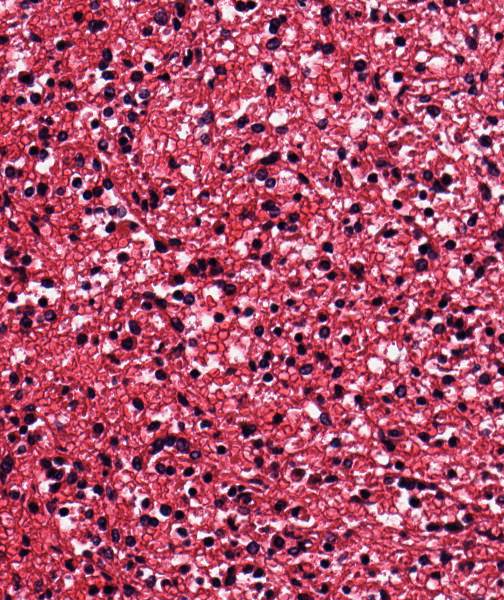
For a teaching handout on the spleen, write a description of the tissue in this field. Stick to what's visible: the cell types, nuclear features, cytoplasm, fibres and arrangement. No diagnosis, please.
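What strikes me first is the colour: the whole field is intensely red, eosin dominating over haematoxylin. The cells form a diffuse, uniform sheet, with no glands, follicles, epithelial lining or other organized units anywhere. Their scattered nuclei are round and dense, with very little visible cytoplasm.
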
